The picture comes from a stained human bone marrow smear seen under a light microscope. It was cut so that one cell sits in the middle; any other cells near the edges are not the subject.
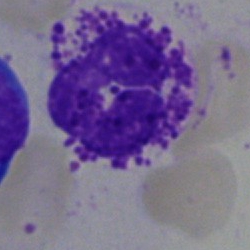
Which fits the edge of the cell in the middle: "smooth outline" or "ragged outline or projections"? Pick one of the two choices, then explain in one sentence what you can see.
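Ragged outline or projections. The cell border is irregular and ragged where granules stud it.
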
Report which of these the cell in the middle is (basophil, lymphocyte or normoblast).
basophil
